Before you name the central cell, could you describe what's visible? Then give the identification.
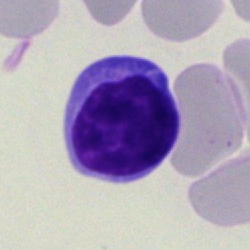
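First, the chromatin is dark purple and clumped, with paler patches between the clumps. Second, the cytoplasm is a thin blue rim, widest along the top of the cell, with no visible granules. Third, the cell surface has no projections. The cell is a lymphocyte.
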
